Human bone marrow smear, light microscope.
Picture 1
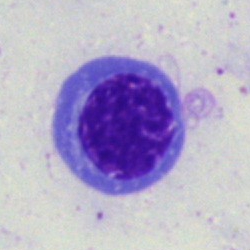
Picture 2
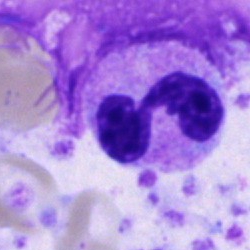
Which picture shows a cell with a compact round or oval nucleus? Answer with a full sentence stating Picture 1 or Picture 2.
The cell in Picture 1 has a round or oval nucleus that is compact.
